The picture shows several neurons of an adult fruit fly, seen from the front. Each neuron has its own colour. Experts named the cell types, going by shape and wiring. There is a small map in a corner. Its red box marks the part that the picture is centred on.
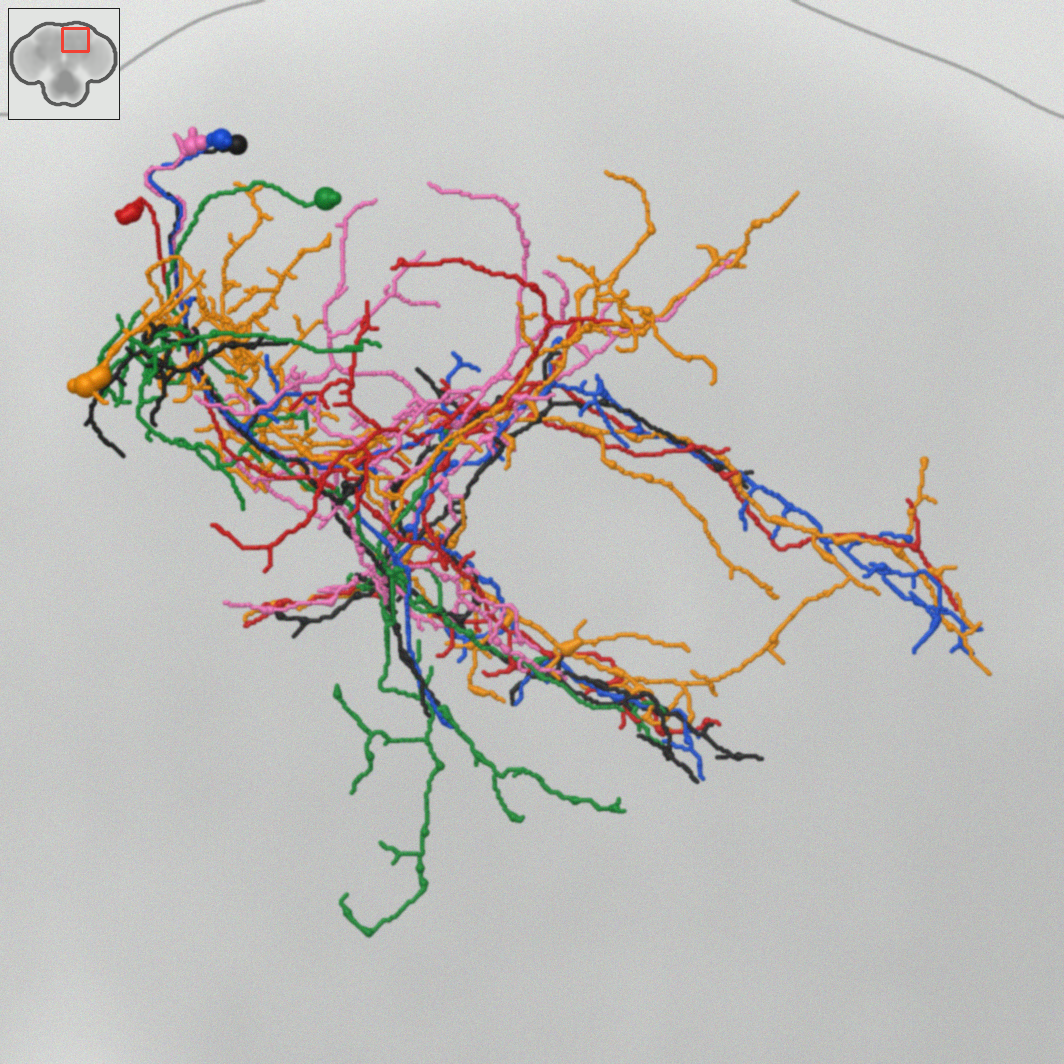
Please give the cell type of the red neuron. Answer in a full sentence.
The cell type is CB3080.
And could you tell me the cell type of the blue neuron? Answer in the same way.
The cell type is CB1368.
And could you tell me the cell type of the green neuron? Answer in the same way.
The cell type is CB3143.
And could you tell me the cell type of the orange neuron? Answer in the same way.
The cell type is SMP091.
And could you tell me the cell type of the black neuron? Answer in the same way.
The cell type is CB2884.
